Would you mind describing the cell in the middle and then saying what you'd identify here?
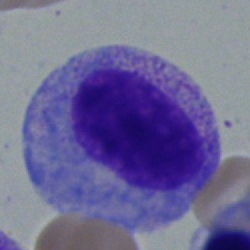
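The cell is round with a smooth outline. Its nucleus lies off-centre toward the upper right, and the rim of cytoplasm is widest on the lower-left side of the nucleus. Fine reddish-purple granules are scattered through the cytoplasm. Name: metamyelocyte.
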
